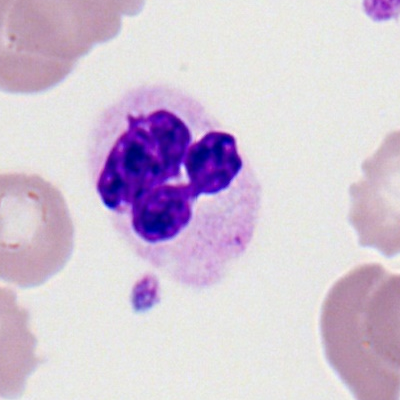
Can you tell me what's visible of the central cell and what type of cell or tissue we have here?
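First the outline: a smooth rounded oval, with no surface projections. The nucleus sits in the upper left, leaving a wider band of cytoplasm at the lower right. Chromatin dark purple and coarsely clumped; cytoplasm abundant and pale pink. The name: segmented neutrophil.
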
